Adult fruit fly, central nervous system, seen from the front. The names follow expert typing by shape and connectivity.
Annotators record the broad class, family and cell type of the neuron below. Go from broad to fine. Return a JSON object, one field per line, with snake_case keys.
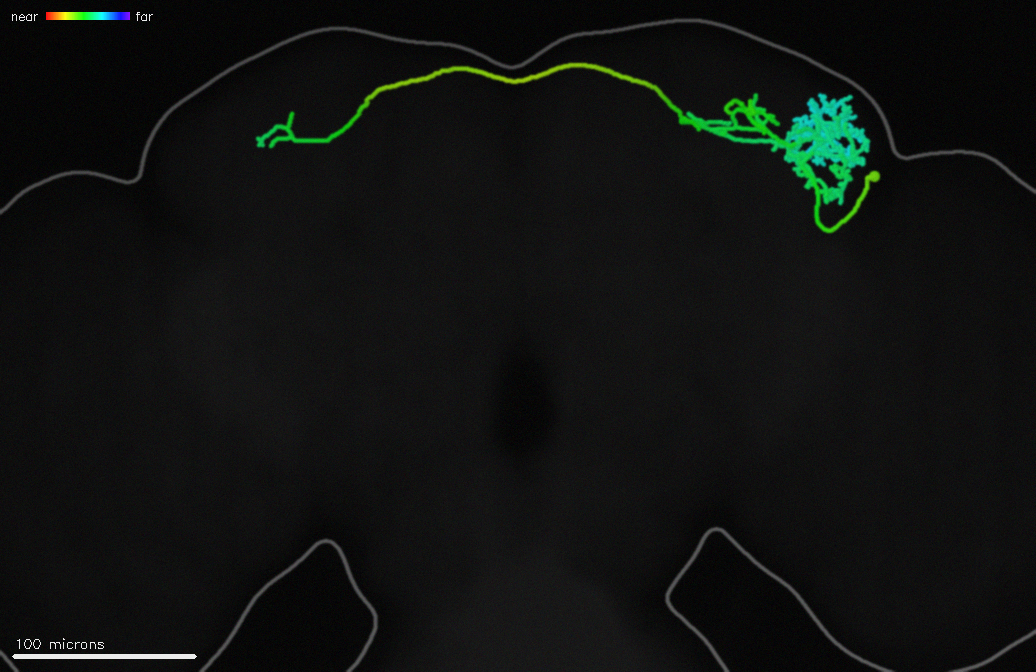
{
 "broad_class": "central-brain intrinsic neuron",
 "family": "hemilineage LHa1",
 "cell_type": "CB0994"
}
